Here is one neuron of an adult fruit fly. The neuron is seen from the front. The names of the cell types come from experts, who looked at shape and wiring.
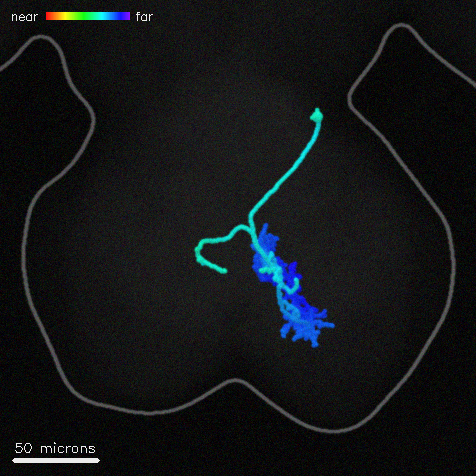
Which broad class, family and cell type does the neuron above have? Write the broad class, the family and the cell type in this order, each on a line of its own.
nerve-cord intrinsic neuron
hemilineage 23B
IN23B031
